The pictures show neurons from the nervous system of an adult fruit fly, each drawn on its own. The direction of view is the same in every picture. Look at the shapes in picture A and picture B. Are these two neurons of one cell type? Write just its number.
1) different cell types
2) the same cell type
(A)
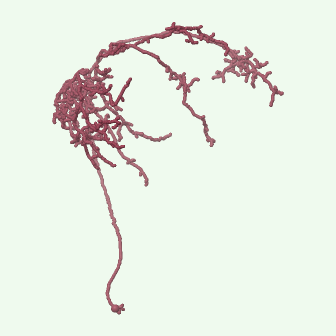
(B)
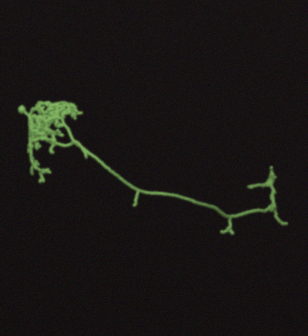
1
